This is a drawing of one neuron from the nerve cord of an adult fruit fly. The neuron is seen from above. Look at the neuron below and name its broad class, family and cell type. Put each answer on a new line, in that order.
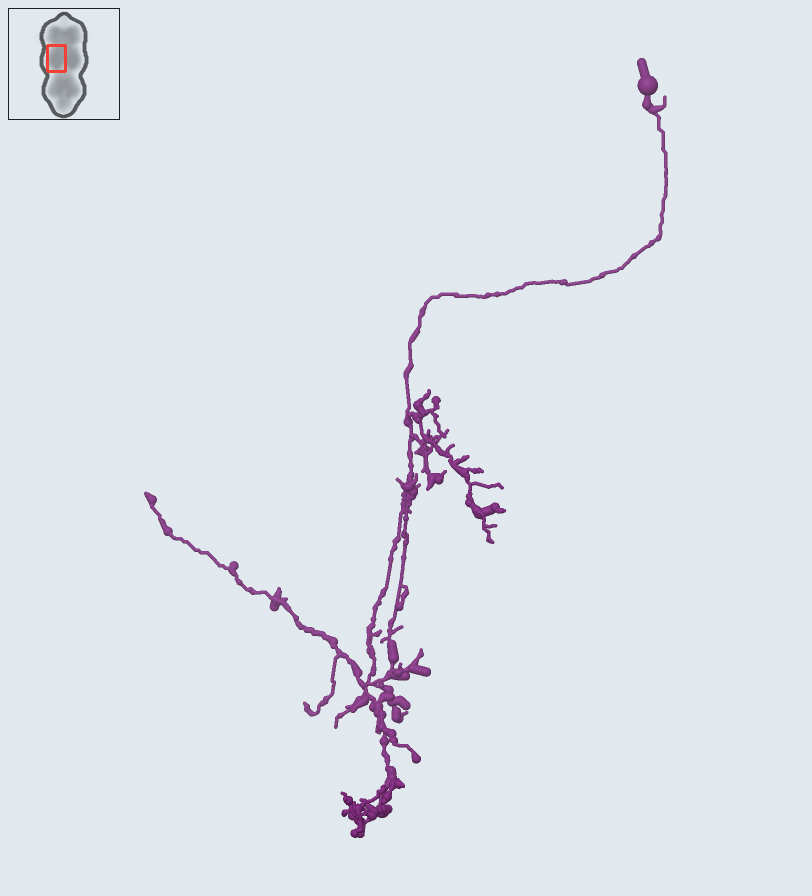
nerve-cord intrinsic neuron
hemilineage 14A
IN14A086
